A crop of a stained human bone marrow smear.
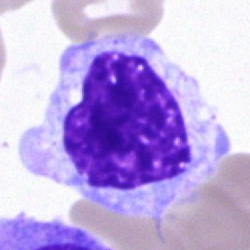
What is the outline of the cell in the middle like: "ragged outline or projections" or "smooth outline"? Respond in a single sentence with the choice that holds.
The cell has an edge that is ragged or frayed, or carries projections, blebs or tags.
